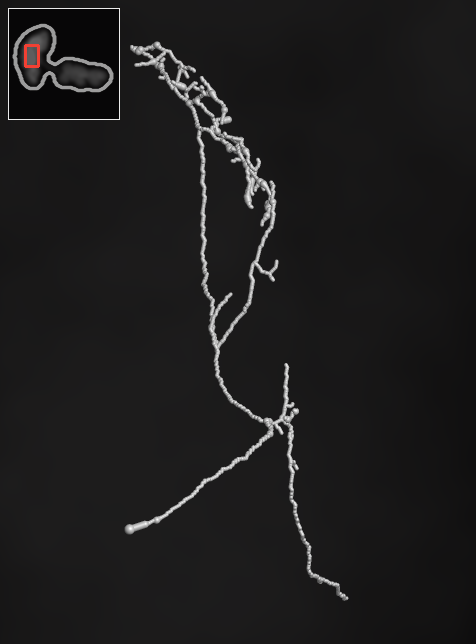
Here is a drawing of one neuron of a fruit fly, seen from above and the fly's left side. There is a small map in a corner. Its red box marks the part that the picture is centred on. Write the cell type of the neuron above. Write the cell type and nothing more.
SMP223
